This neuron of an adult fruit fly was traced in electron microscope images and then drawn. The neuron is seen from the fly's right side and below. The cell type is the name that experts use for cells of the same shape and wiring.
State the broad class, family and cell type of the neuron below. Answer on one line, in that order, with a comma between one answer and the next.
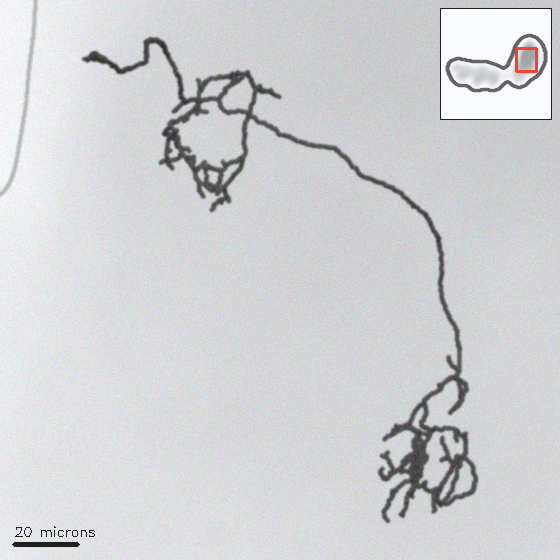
central-brain intrinsic neuron, hemilineage DM6_posterior, AVLP584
